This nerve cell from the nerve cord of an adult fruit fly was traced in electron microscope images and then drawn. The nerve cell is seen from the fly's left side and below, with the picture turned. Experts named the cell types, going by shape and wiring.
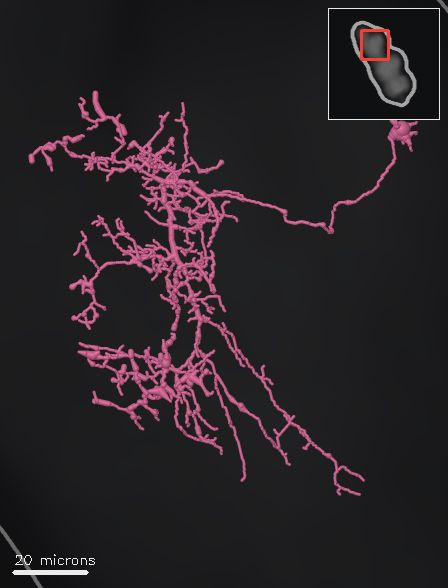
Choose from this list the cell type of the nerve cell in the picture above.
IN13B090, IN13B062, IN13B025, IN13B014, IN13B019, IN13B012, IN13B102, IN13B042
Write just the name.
IN13B019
